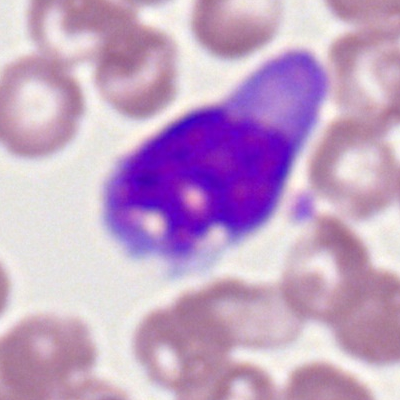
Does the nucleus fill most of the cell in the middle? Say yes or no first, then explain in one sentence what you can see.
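Yes. The nucleus fills most of the cell, and the cytoplasm lies mainly as a cap at the upper right end.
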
